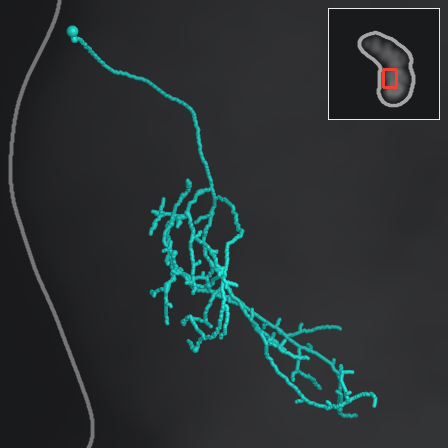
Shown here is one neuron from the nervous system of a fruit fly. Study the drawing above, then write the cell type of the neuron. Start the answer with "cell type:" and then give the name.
cell type: CB1316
